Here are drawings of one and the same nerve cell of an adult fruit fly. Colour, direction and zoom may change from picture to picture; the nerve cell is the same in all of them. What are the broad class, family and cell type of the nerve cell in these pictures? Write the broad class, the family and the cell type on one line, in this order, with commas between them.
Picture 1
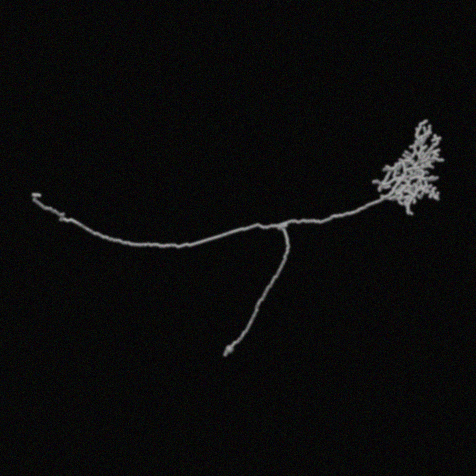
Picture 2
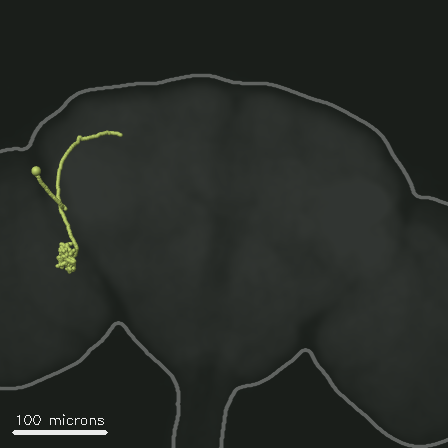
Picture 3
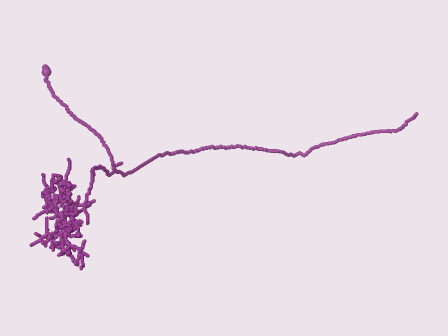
visual projection neuron, hemilineage VPNd2, LC10b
